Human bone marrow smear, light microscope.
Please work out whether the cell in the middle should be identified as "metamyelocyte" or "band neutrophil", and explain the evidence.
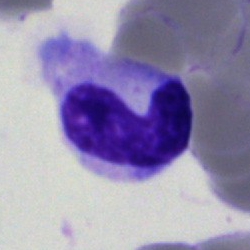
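Band neutrophil, I'd say. Its nucleus is bent into a U, with the notch opening upward. The chromatin is dark purple and tightly packed, and the cytoplasm is a pale lilac. Most of that cytoplasm sits above and to the left of the nucleus.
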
